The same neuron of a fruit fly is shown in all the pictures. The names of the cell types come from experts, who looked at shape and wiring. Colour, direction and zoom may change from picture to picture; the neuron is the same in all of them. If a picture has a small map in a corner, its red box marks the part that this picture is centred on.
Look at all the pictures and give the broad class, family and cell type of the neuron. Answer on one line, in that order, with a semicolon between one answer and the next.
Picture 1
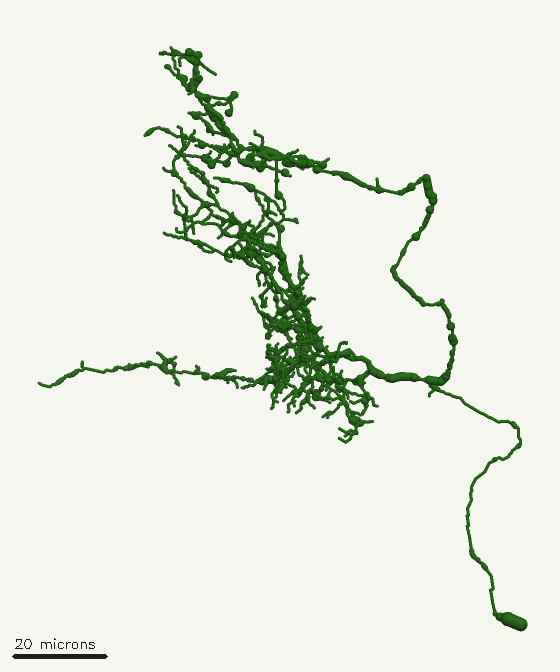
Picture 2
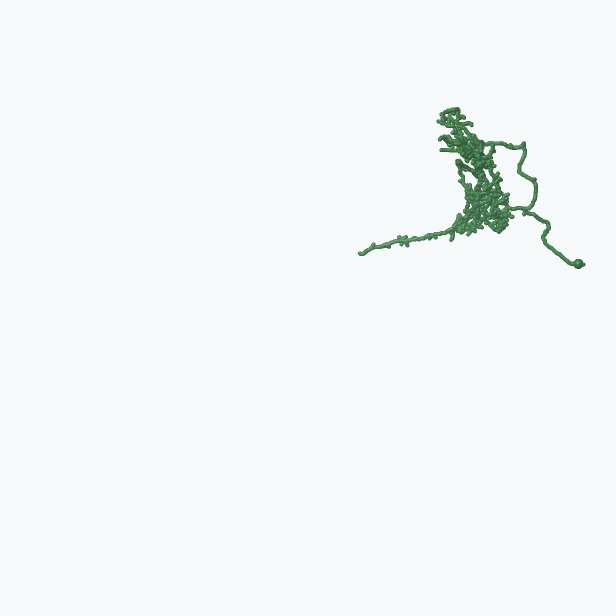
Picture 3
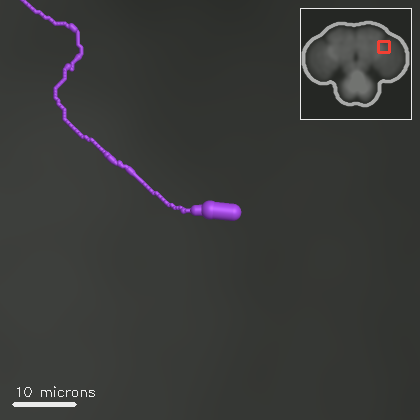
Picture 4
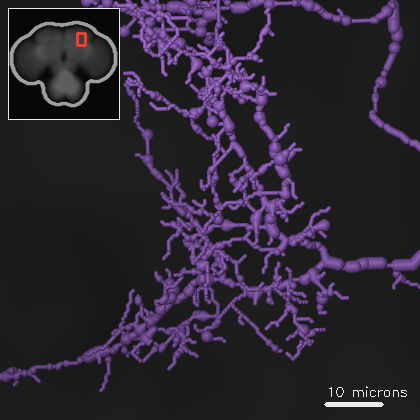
central-brain intrinsic neuron; hemilineage LHa2; SLP094_c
